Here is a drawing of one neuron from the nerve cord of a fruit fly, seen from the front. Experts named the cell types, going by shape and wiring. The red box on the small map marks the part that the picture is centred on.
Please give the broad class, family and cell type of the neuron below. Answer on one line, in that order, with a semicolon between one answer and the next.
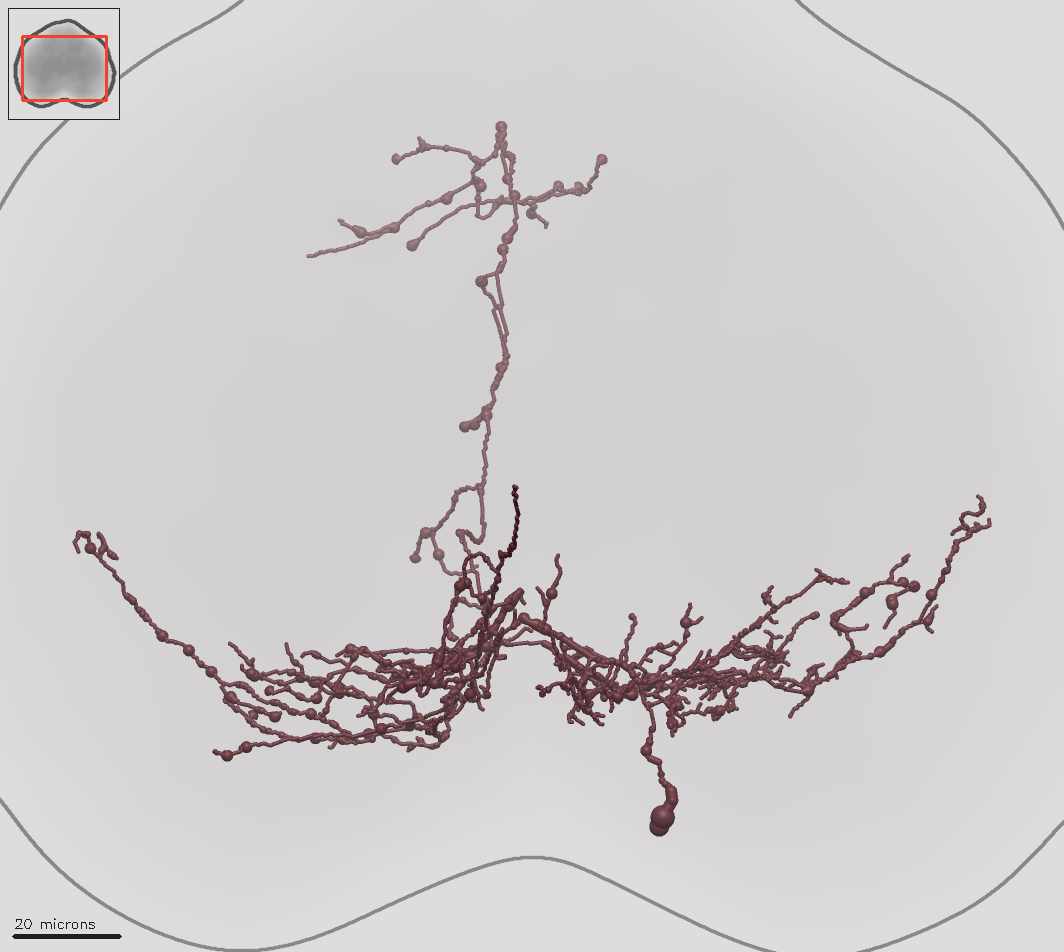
nerve-cord intrinsic neuron; hemilineage 05B; IN05B028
